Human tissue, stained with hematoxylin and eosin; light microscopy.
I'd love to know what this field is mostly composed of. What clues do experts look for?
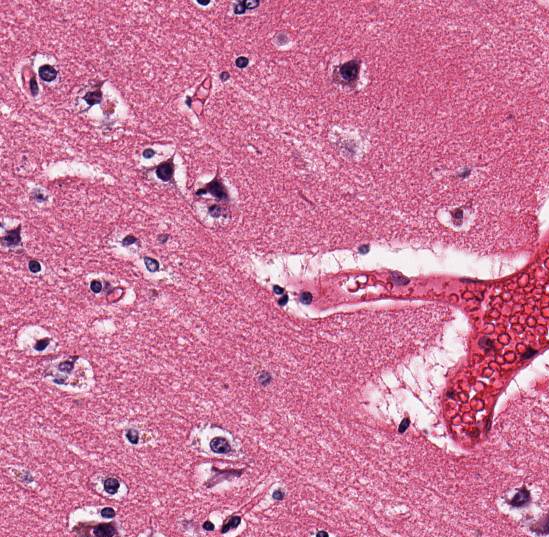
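It's mostly cerebral cortex. A finely granular pink matrix fills it, with small round dark nuclei lying singly throughout and large angular cells, most sitting in clear, empty halos.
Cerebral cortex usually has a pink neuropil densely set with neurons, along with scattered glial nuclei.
There's also a branching vessel crossing the right side, its lumen packed with red blood cells.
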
